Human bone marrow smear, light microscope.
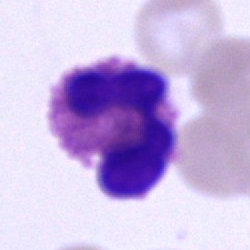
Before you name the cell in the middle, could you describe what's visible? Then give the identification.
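The cell's outline is bumpy rather than smooth. The largest lobe of its nucleus lies at the bottom of the cell, and no nucleoli can be seen in the nucleus. The cytoplasm appears grainy throughout. This cell is an eosinophil.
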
